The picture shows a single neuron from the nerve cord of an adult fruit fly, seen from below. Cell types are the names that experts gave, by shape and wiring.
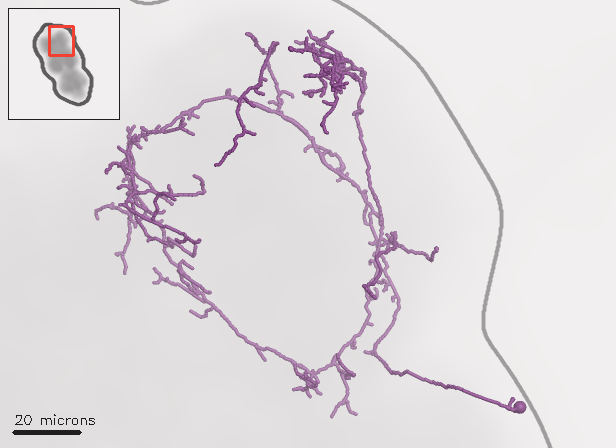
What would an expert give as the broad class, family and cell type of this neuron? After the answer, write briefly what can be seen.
Its broad class is nerve-cord intrinsic neuron. The family is hemilineage 03A. The cell type is IN03A069. From left to right in the picture it spans about 130 microns. Dozens of branch ends can be seen.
